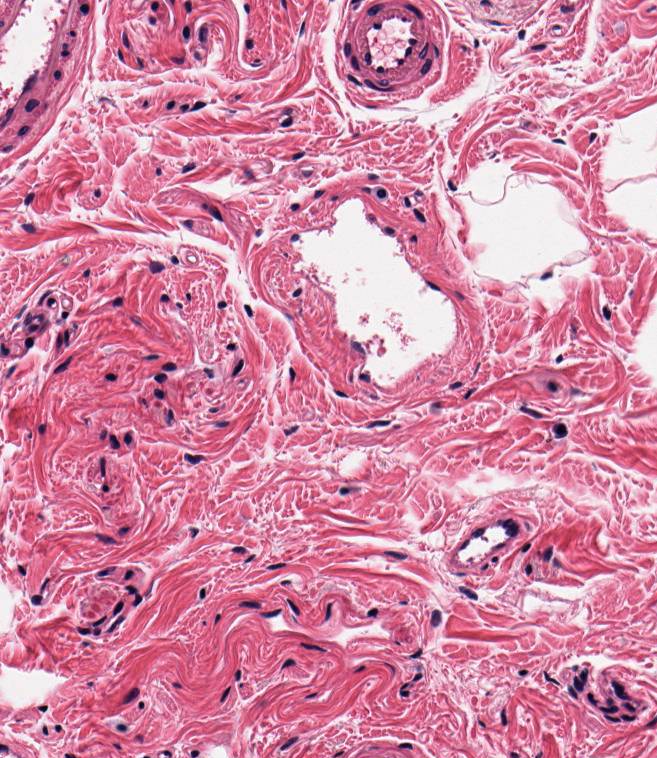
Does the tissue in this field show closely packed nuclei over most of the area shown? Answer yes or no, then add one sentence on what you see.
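No. Cells are sparse, with small dark elongated nuclei scattered singly between the bundles.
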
